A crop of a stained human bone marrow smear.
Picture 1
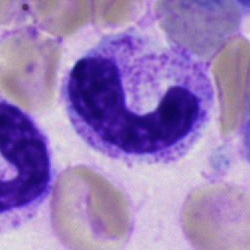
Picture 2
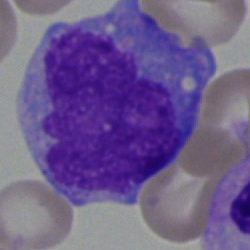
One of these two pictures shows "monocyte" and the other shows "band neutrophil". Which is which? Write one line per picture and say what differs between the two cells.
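Picture 1 shows a band neutrophil: Fine pink-purple granules are scattered throughout the cytoplasm.
Picture 2 shows a monocyte: The cytoplasm shows no distinct coloured granules.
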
